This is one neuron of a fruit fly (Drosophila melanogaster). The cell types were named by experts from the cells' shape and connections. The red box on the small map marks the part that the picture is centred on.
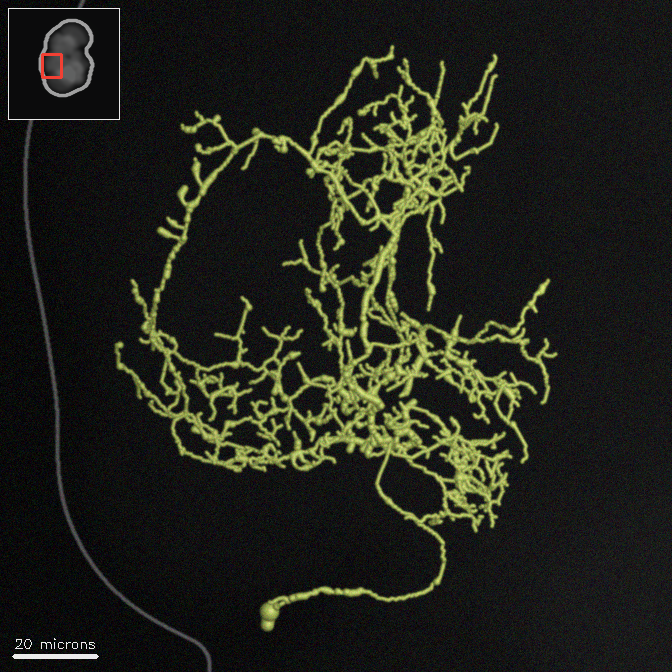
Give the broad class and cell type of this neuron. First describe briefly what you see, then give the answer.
Its cell body lies at the bottom of the picture. By the scale bar it is about 140 microns tall in this view. More than a hundred branch ends can be seen. Its broad class is central-brain intrinsic neuron. The cell type is SLP059.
